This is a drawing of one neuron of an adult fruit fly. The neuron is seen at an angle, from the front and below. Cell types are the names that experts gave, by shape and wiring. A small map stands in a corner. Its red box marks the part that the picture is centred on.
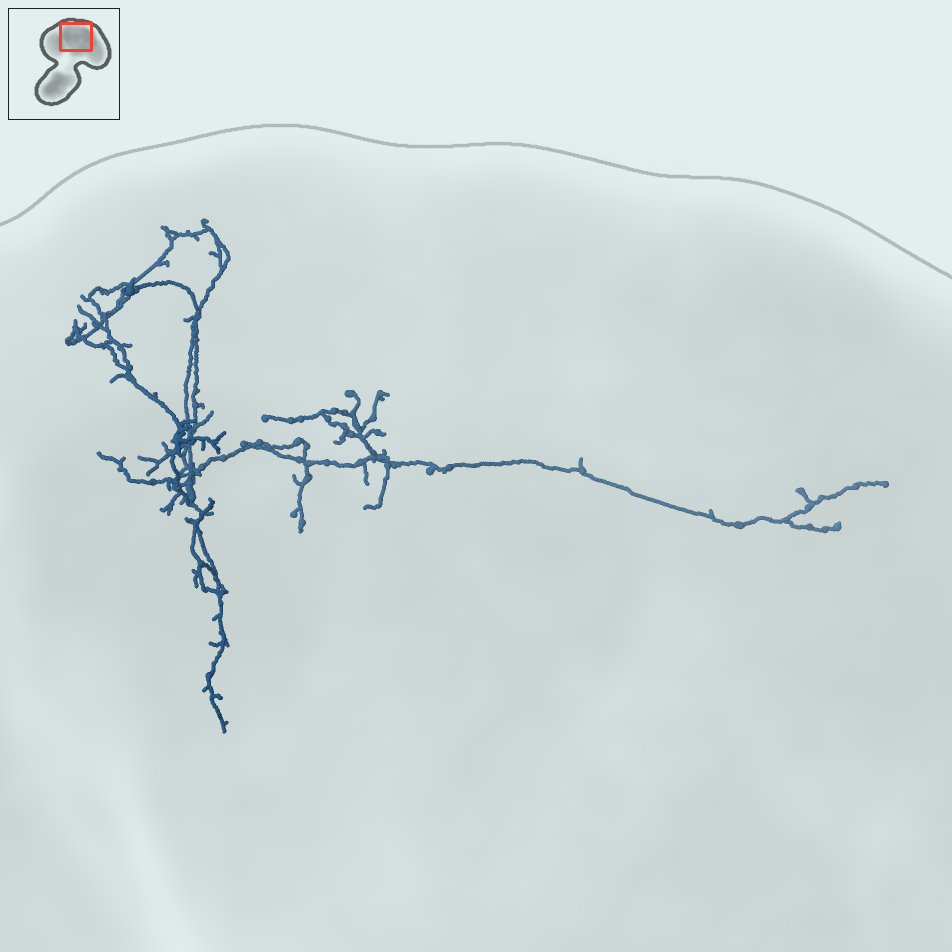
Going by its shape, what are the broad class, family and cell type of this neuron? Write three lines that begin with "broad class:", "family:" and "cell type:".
broad class: central-brain intrinsic neuron
family: hemilineage VLPd1
cell type: CL023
